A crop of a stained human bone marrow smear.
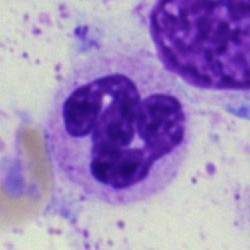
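Segmented neutrophil, middle cell. Outline round and smooth. Chromatin dark purple, coarsely clumped. Cytoplasm plentiful, pale pinkish-lilac, holding only fine, faint granules; no coarse orange granules.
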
